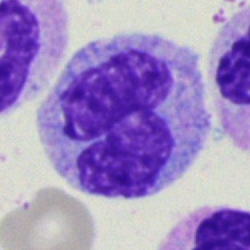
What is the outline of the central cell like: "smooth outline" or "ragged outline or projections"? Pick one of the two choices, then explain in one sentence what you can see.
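Smooth outline. The cell outline is round and smooth.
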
